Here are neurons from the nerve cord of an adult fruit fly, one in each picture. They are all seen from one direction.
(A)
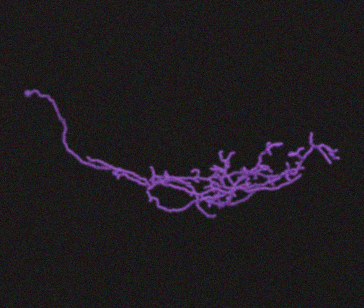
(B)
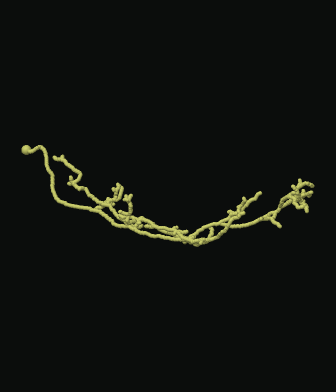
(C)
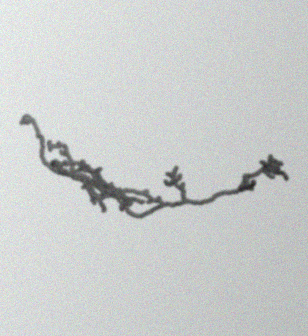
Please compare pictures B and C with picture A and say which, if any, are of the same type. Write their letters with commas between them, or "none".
B, C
